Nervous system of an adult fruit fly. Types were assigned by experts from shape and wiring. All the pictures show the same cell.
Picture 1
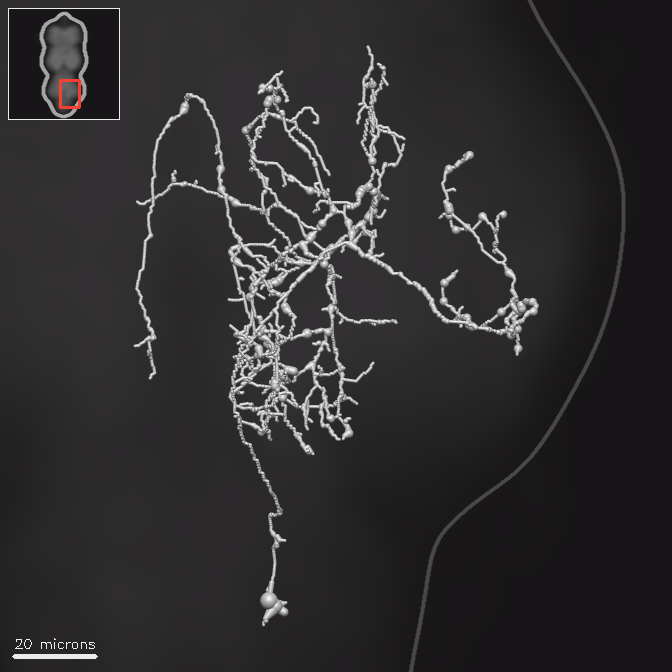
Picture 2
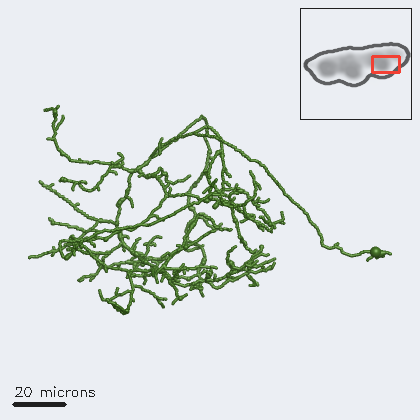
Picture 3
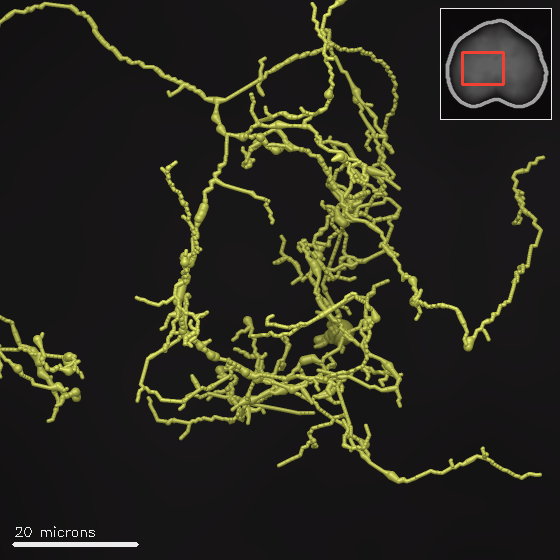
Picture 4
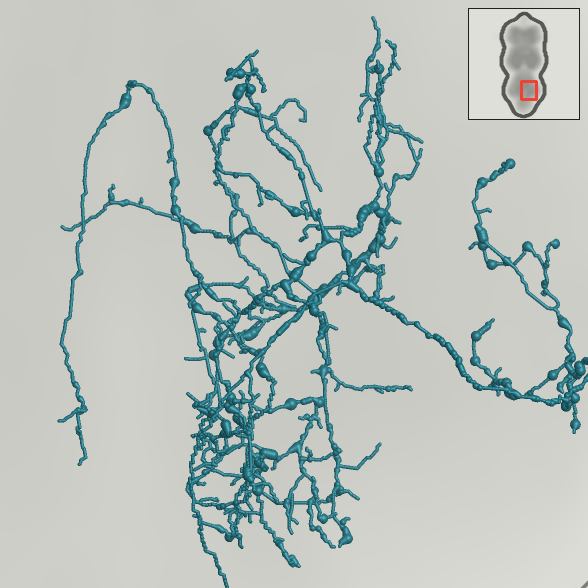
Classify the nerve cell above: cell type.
IN04B076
